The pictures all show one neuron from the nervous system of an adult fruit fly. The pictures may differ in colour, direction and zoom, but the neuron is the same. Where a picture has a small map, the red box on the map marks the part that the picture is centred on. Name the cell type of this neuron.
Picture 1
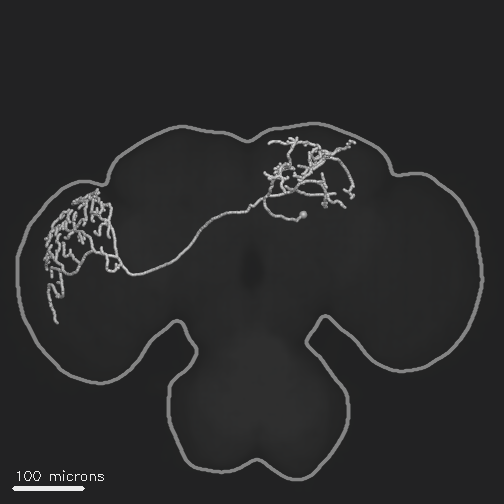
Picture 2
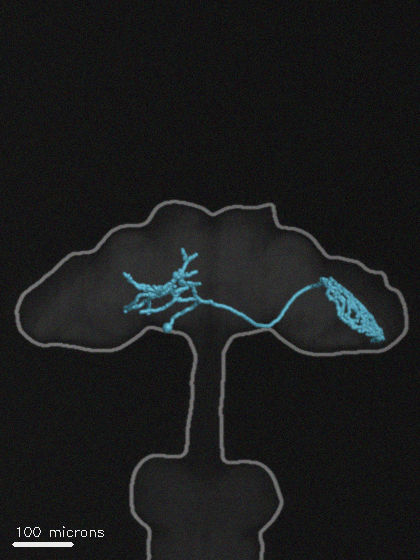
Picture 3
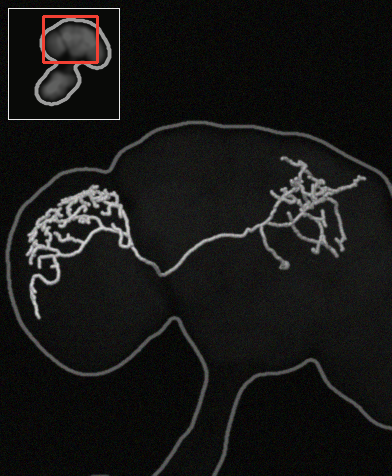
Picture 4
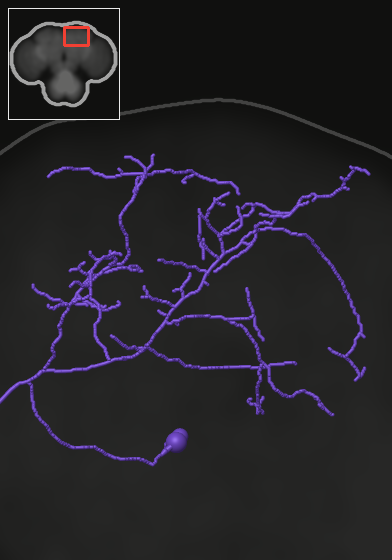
MeVC27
